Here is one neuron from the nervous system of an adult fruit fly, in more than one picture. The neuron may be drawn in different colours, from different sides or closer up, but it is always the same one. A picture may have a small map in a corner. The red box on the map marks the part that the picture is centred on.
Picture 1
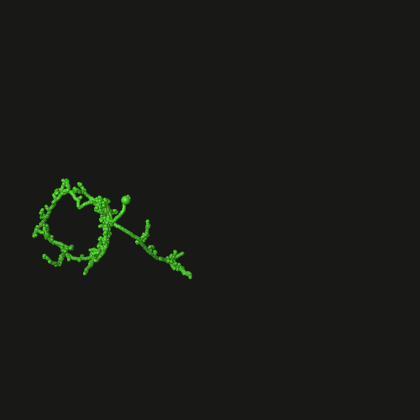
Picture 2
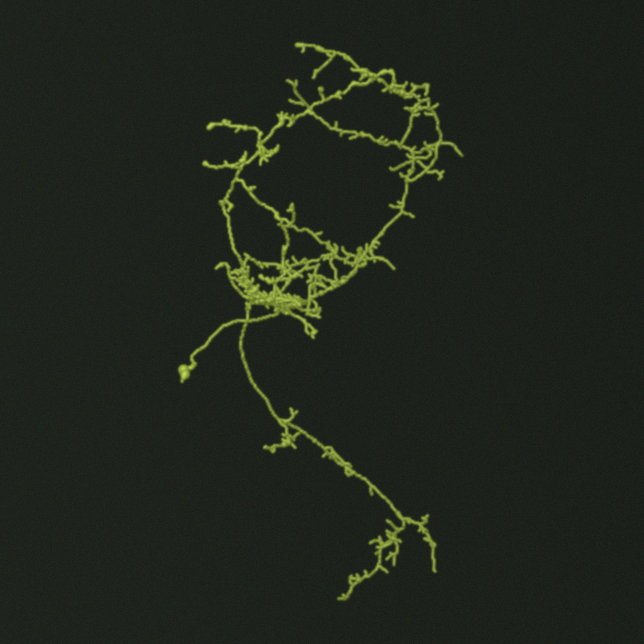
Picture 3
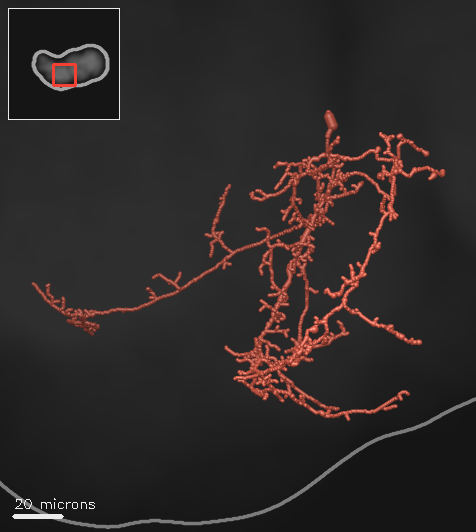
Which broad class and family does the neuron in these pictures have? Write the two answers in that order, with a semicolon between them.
nerve-cord intrinsic neuron; hemilineage 03A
